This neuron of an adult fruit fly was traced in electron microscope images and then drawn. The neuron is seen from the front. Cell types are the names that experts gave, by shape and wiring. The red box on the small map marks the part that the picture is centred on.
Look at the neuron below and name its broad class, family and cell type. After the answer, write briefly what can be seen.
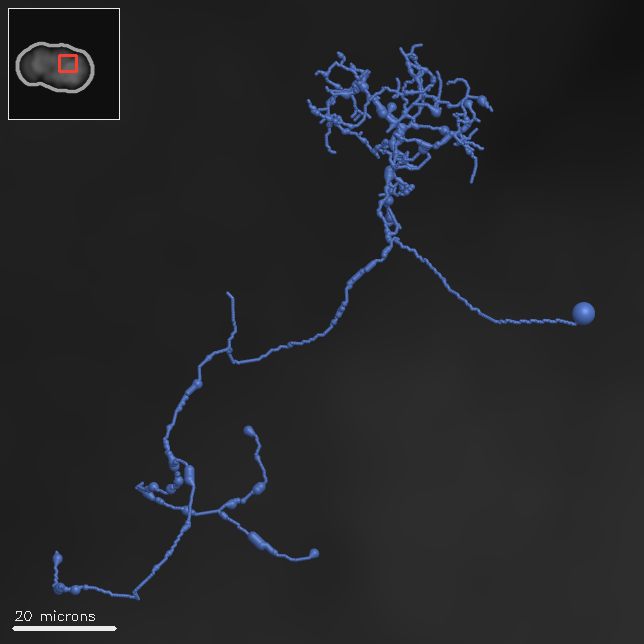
It is a central-brain intrinsic neuron. Its family is hemilineage VLPl2_posterior. The cell type is LHAV2b4. The cell body can be seen on the right of the picture. By the scale bar it is about 110 microns tall in this view. The picture shows dozens of branch ends.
